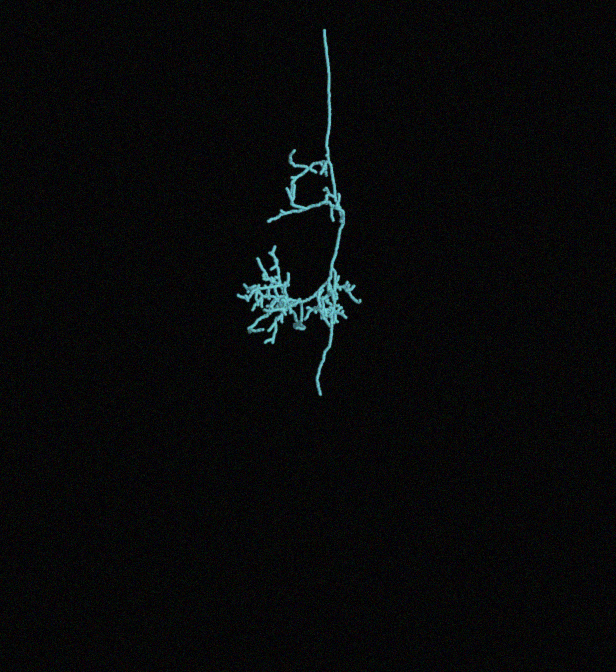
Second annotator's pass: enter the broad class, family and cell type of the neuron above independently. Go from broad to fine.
ascending neuron; hemilineage 06B; AN06B042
